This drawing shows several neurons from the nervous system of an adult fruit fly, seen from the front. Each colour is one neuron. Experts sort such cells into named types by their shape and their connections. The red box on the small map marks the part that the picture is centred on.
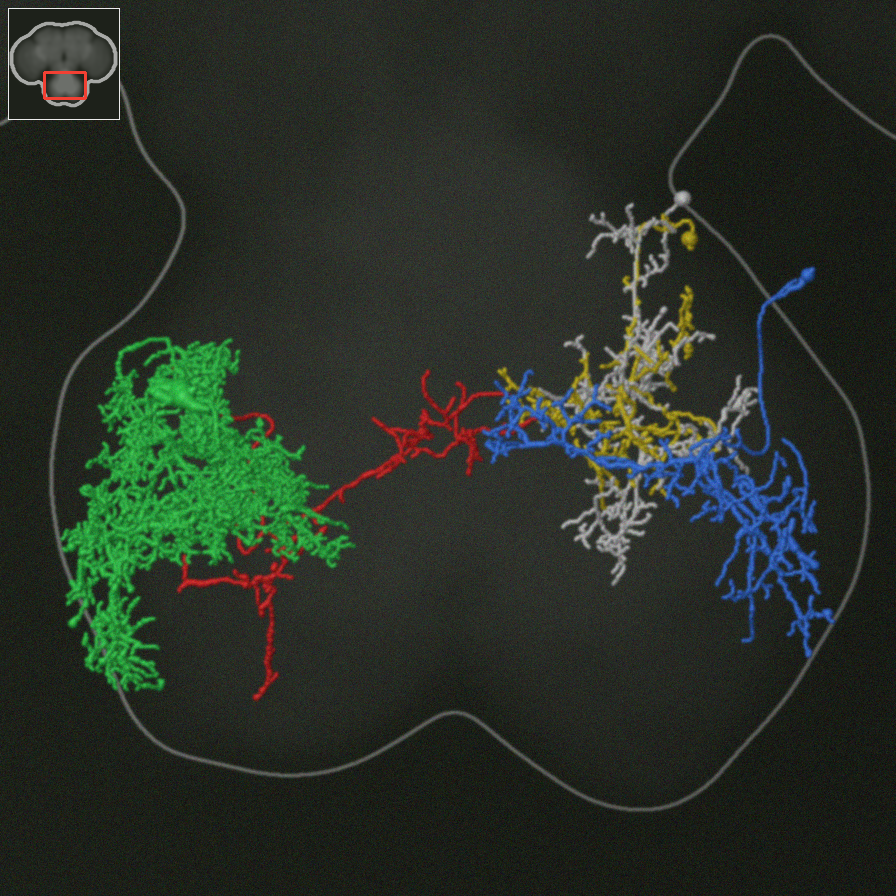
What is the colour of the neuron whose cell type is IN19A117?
red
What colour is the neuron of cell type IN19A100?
yellow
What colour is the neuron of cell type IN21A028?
blue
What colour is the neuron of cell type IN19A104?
white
